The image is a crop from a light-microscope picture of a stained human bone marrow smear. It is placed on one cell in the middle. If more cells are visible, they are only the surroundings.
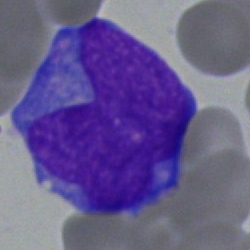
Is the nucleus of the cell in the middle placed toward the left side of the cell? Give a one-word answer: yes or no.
No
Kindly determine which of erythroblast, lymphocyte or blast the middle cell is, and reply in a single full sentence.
As for the central cell, it is a blast.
